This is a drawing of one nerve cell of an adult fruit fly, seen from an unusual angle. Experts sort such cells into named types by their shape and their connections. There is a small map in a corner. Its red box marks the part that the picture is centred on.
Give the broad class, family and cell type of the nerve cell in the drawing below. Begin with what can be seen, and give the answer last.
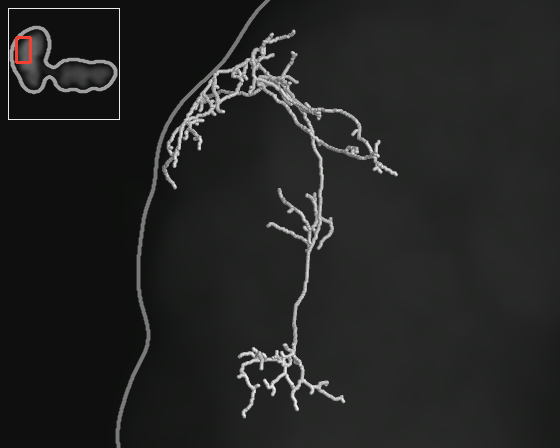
It lies in the brain. The picture shows dozens of branch ends. This is a central-brain intrinsic neuron. Its family is hemilineage AOTUv4_dorsal. Its cell type is CB2981.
